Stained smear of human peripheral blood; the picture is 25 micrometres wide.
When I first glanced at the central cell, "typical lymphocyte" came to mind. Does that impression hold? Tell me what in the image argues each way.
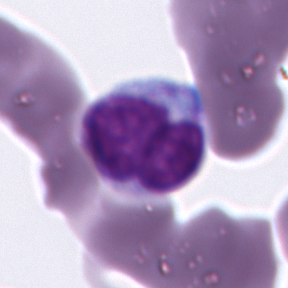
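The outline is roughly round and has no surface projections.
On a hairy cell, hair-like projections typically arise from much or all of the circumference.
Their absence speaks against hairy cell, and the name typical lymphocyte fits. No distinct nucleoli are seen in the nucleus, which measures about 11 by 8 micrometres.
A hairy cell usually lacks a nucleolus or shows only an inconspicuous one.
This feature would therefore suit either name.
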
